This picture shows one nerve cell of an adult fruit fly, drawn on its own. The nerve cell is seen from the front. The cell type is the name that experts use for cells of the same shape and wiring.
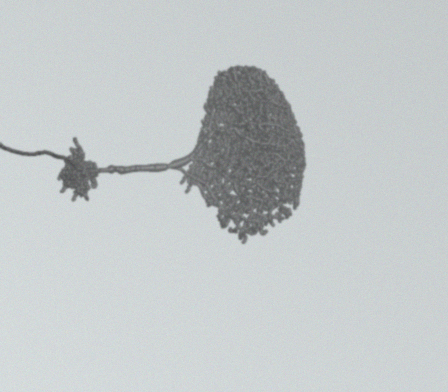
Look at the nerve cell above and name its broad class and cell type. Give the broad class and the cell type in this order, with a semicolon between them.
visual centrifugal neuron; DCH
